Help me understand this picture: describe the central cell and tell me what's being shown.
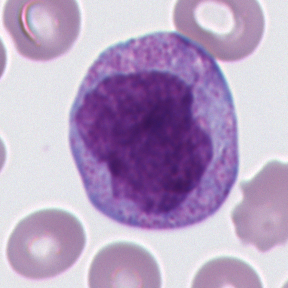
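Outline smooth, roughly round, no surface projections. Nucleus irregular, with a step-like notch on its lower left side. It sits toward the left, leaving a wider band of cytoplasm on the right. Fine reddish-purple granules scattered throughout the cytoplasm. Name: atypical promyelocyte.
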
